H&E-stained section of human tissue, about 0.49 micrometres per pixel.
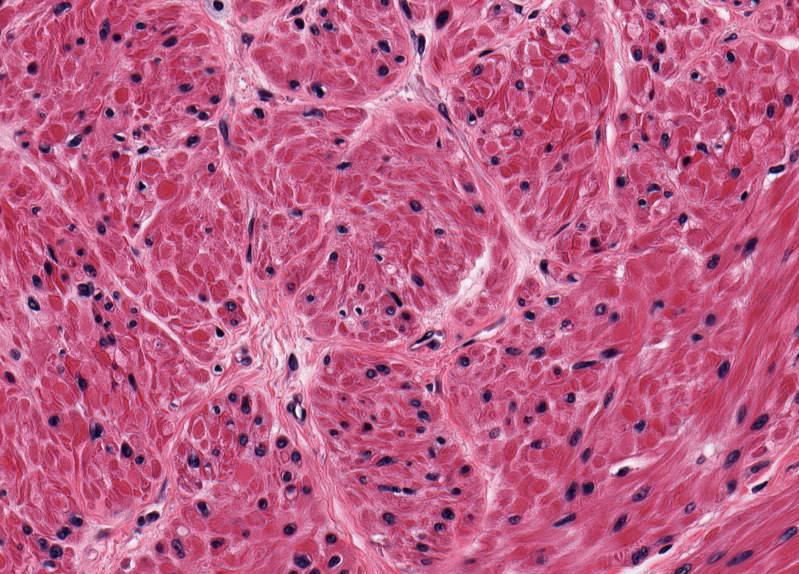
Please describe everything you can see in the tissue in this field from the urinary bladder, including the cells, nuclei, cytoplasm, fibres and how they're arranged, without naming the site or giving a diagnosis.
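Smooth muscle fills the field, grouped into bundles separated by thin, pale pink connective tissue septa. The cytoplasm of the muscle cells is strongly eosinophilic. In the lower right corner the cells are cut lengthwise and run obliquely, and there their nuclei are elongated.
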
